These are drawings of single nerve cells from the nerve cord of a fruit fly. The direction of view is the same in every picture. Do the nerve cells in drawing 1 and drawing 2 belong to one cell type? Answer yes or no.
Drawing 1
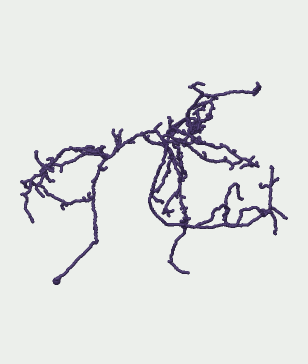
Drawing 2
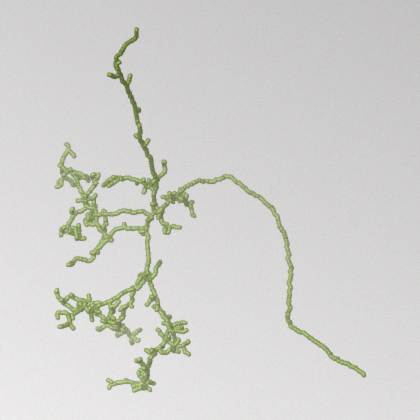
no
